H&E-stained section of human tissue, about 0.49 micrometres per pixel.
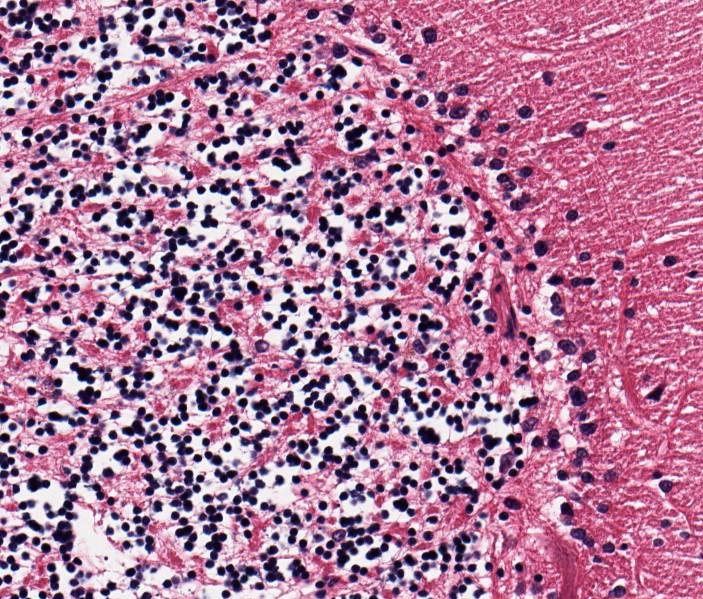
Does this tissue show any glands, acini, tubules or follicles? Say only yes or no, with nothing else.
No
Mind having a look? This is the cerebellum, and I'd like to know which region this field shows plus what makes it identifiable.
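The granular layer, I'd say, occupying the crowded left and centre of the field. What settles it is how densely the small round nuclei crowd together, with little or no cytoplasm around them.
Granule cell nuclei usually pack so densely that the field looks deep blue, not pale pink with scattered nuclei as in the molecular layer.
Between them run irregular pink fibrillar strands and pale clear spaces.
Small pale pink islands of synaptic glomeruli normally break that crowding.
On the right, beyond a border running top to bottom, the tissue is sparse and pink.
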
